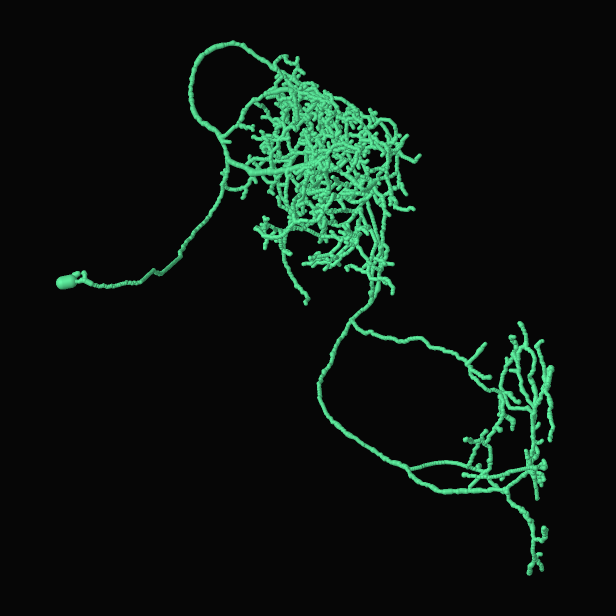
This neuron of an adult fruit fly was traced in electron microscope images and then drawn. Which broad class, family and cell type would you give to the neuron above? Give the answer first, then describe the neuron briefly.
Its broad class is central-brain intrinsic neuron. Its family is hemilineage DM6_central2. Its cell type is LAL195. Its cell body lies on the left of the picture. Dozens of branch ends can be seen.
